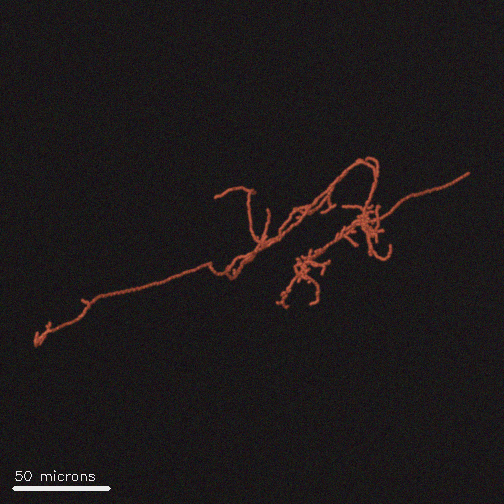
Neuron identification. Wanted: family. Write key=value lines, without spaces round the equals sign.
family=hemilineage 06A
